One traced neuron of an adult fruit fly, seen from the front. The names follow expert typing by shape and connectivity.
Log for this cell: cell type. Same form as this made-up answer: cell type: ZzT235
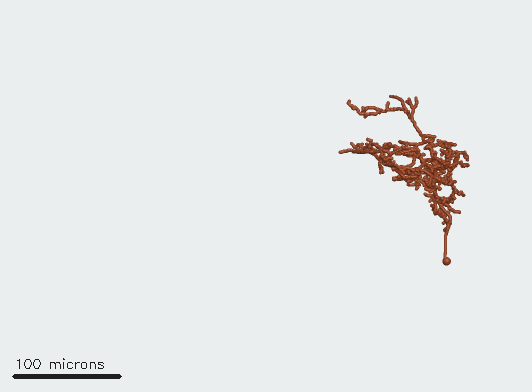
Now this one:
cell type: CB0763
